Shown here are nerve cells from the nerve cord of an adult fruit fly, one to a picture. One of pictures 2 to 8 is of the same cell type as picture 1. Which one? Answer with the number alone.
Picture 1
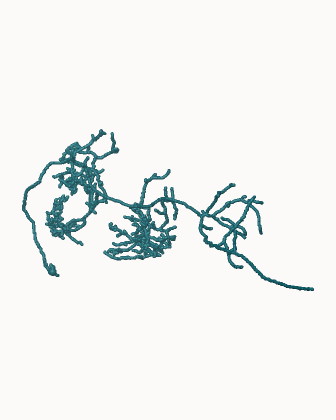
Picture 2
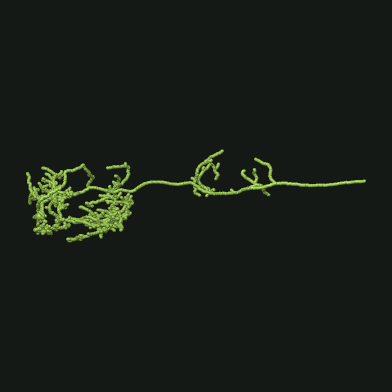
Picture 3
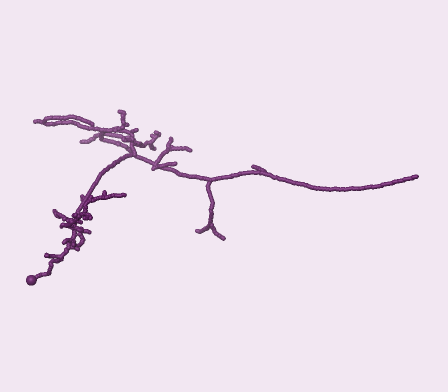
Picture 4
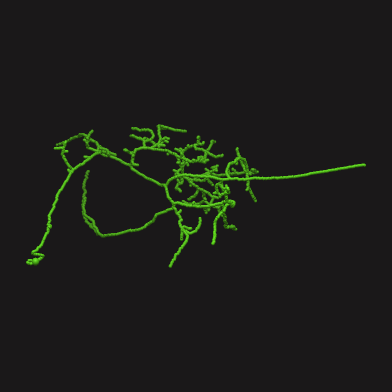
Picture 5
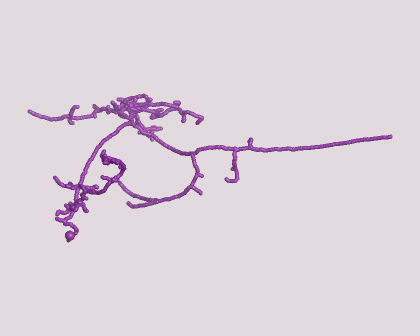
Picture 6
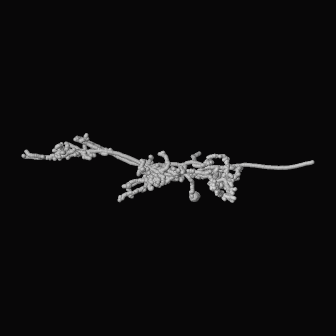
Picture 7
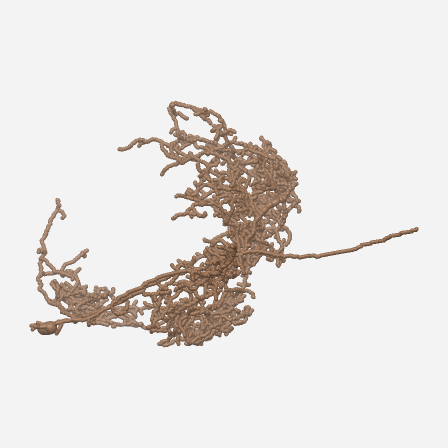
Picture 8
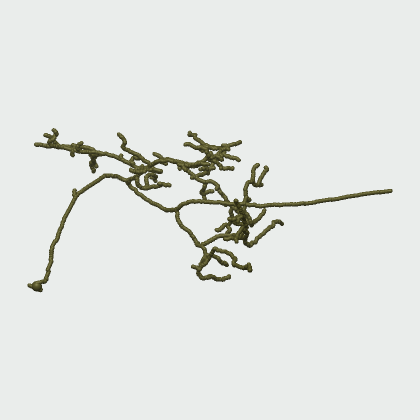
2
